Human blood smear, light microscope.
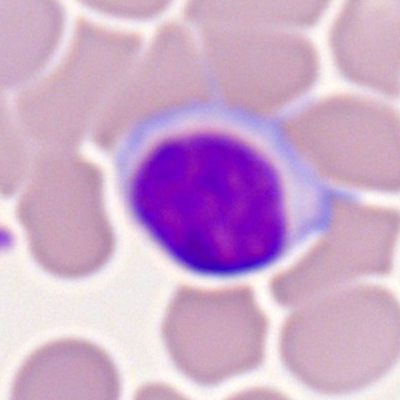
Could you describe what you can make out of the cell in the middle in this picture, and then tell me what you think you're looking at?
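A roughly round outline encloses a nucleus that fills most of the cell. Around that nucleus the cytoplasm forms only a thin rim, pale blue in colour. The cell is a lymphocyte.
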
